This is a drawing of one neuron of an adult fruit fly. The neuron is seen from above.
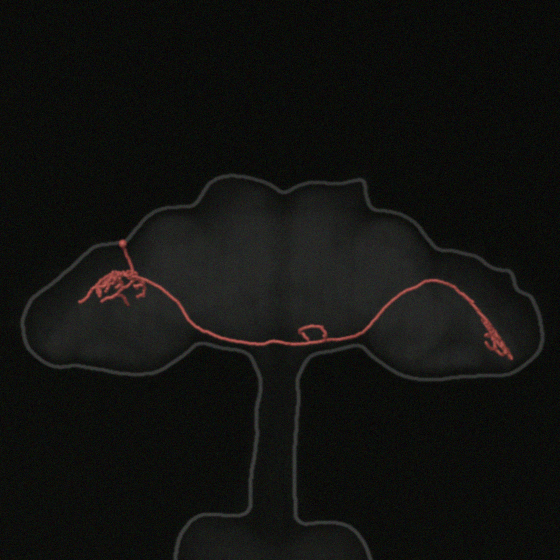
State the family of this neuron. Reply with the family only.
hemilineage VPNl&d1_lateral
